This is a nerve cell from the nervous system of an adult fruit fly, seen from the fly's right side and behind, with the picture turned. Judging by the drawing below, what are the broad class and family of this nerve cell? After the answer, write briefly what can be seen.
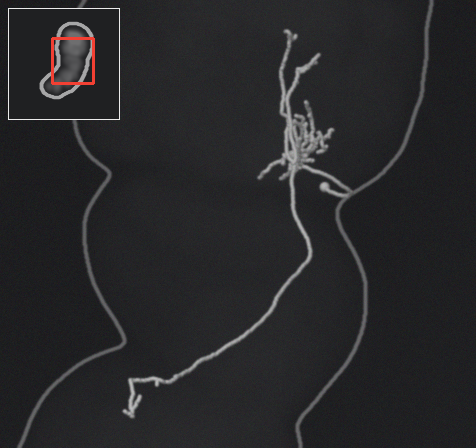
It is a descending neuron. Its family is hemilineage LB7. As drawn here it is taller than it is wide.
